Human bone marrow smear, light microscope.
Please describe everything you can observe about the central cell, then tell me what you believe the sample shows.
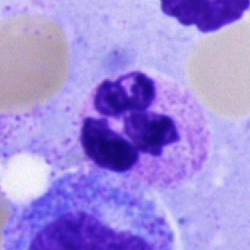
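Starting with shape, the cell is roughly round with a smooth edge. Turning to the chromatin, it is dark purple and densely clumped. Checking the cytoplasm, no vacuoles are seen. The central cell is a segmented neutrophil.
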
